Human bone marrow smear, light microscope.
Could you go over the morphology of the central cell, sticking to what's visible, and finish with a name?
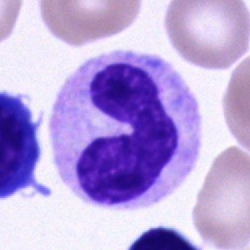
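The nucleus is curved into a horseshoe shape whose notch opens toward the left. Its chromatin is dark purple and coarsely clumped. Surrounding it is a moderate rim of pale lilac cytoplasm containing fine, faint lilac granules. The cell is a band neutrophil.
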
